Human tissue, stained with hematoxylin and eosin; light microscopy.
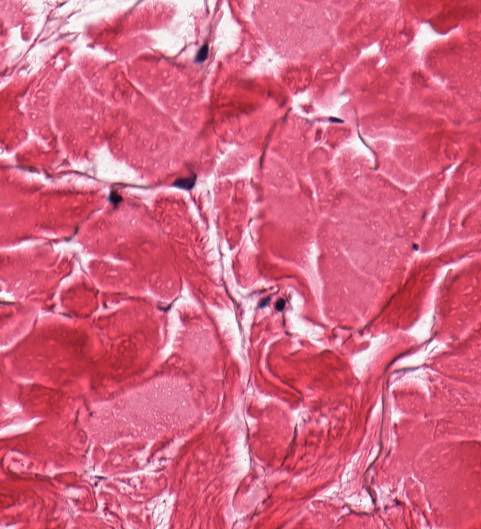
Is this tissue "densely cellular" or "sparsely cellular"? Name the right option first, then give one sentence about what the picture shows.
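Sparsely cellular. Nuclei are few, small and dark, and lie at the edges of the profiles or between them rather than in their centres.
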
